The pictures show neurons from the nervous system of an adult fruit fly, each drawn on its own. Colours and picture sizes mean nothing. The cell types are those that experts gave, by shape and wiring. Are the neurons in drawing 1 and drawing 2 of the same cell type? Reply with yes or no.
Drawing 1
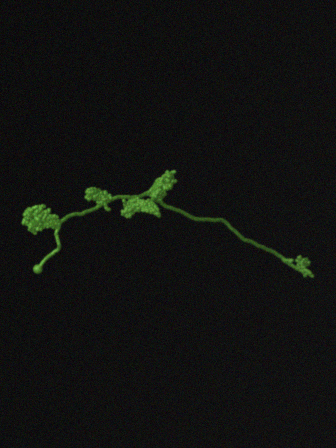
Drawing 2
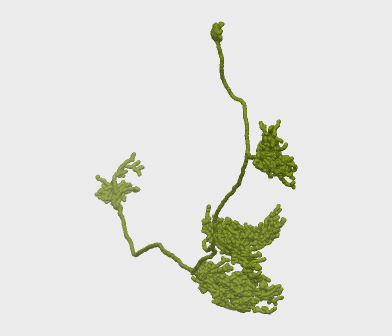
yes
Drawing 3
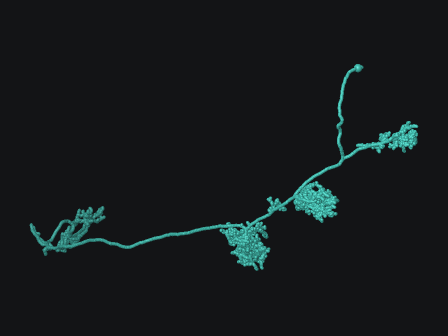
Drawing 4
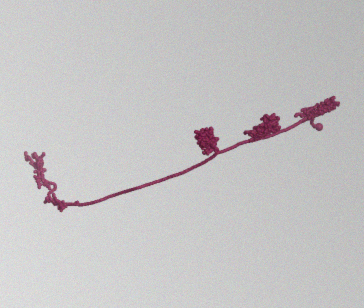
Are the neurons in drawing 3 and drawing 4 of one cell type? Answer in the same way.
yes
